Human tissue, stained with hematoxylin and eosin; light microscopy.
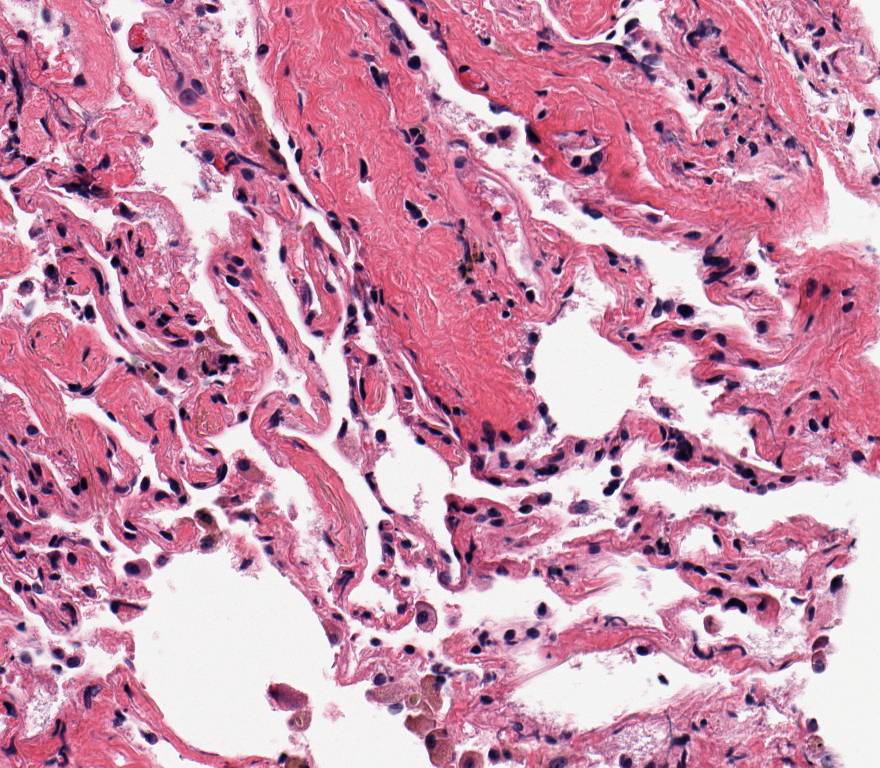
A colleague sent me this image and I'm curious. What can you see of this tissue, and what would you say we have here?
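A broad band of dense pink collagen runs obliquely from the top edge towards the centre. Within the septa, nuclei are small, dark and oval to spindle-shaped. Near the bottom centre, rounded cells with brown-tinged cytoplasm lie free in the spaces. The tissue is lung.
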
